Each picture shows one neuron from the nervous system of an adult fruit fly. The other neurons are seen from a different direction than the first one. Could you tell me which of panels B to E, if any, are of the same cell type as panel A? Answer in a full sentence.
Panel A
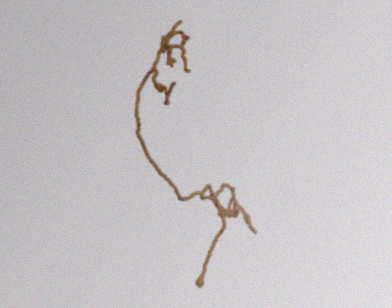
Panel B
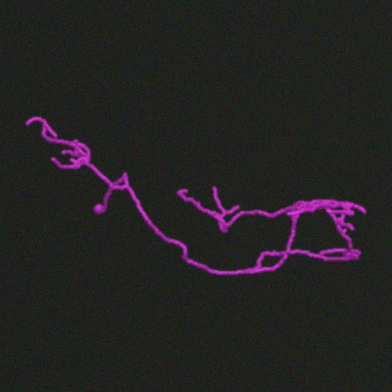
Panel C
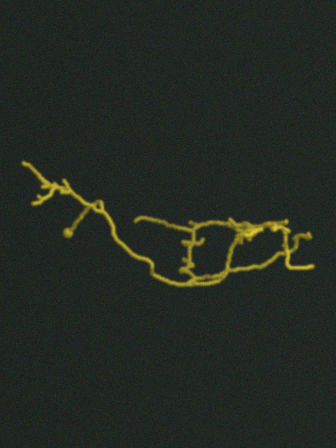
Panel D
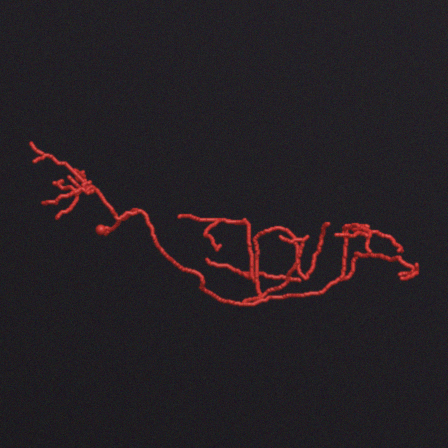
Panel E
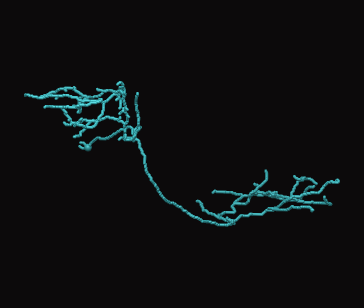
Panel E is of the same cell type.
